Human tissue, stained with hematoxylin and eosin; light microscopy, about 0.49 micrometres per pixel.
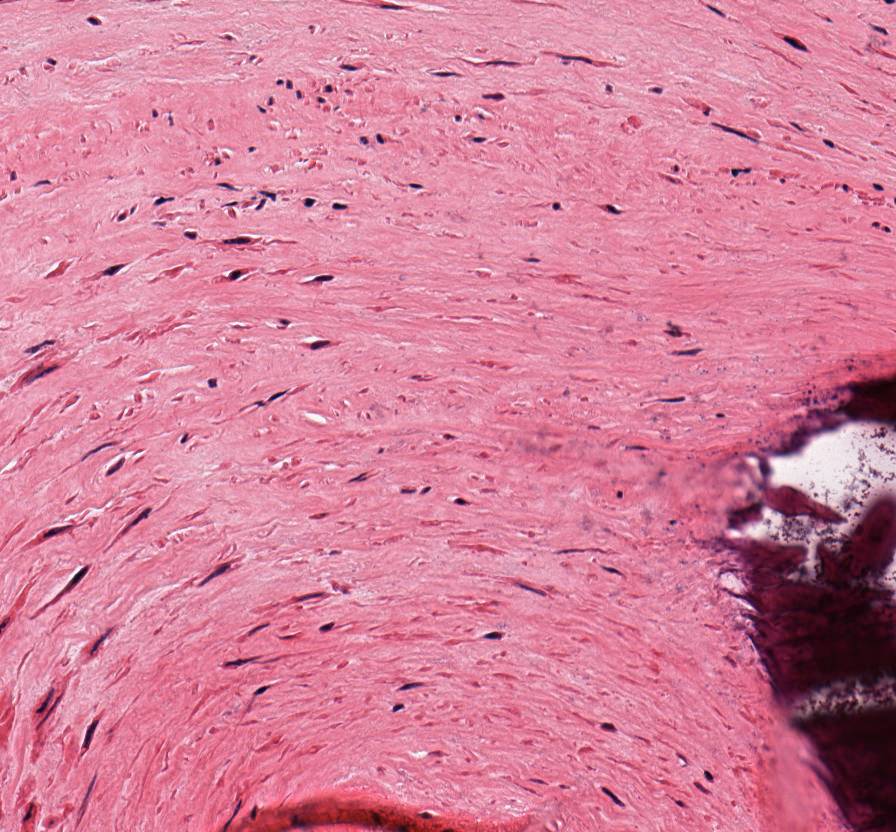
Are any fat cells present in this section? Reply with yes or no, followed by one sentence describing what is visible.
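No. No fat cells are seen anywhere in the field.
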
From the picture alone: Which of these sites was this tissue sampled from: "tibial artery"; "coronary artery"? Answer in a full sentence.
The site this tissue was sampled from is the coronary artery.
